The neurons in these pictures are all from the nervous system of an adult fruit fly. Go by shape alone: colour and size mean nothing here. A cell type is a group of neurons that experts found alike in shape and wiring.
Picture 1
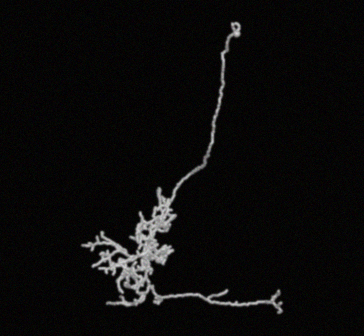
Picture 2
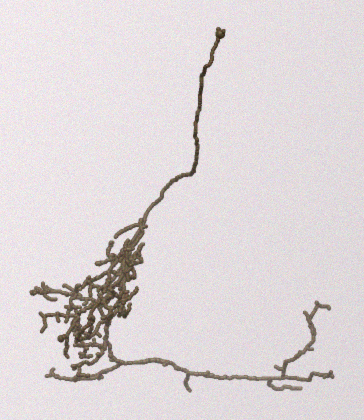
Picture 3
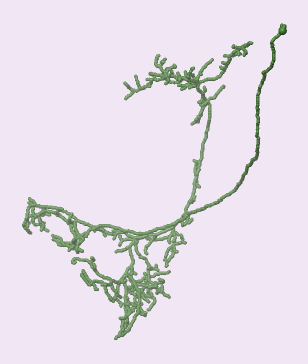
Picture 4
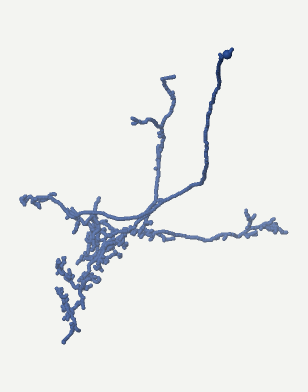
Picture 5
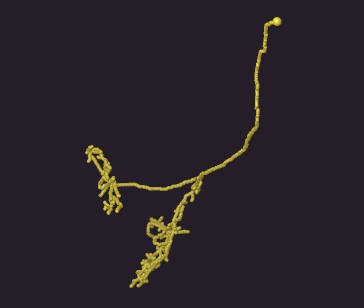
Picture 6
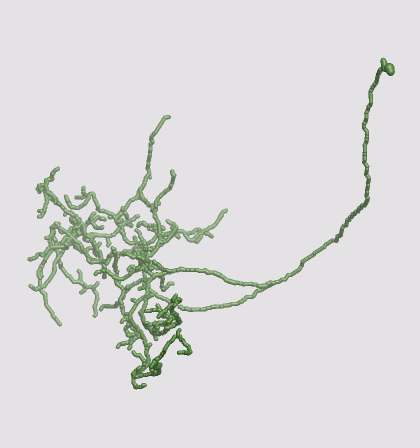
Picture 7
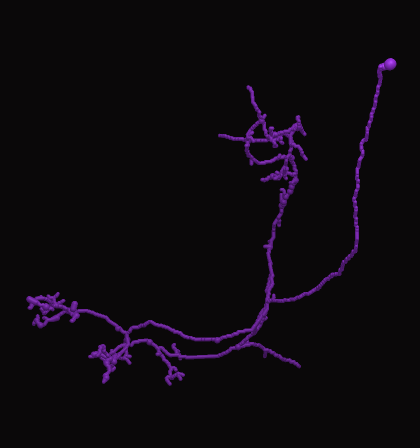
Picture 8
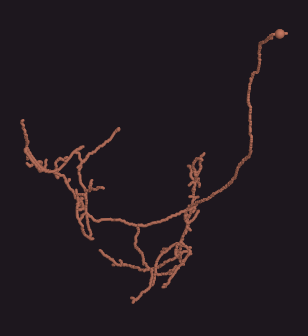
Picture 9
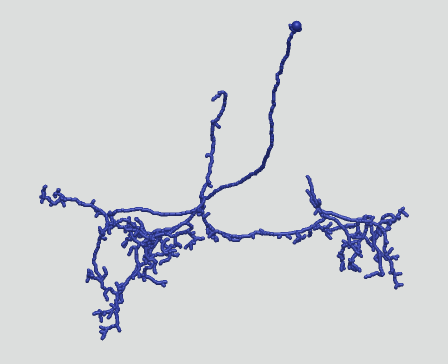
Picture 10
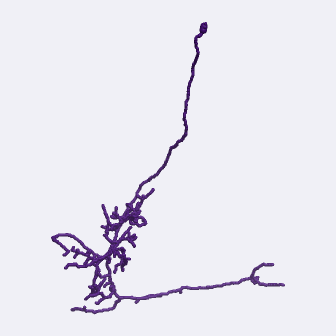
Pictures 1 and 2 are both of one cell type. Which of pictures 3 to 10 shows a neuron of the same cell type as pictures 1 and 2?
Picture 10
